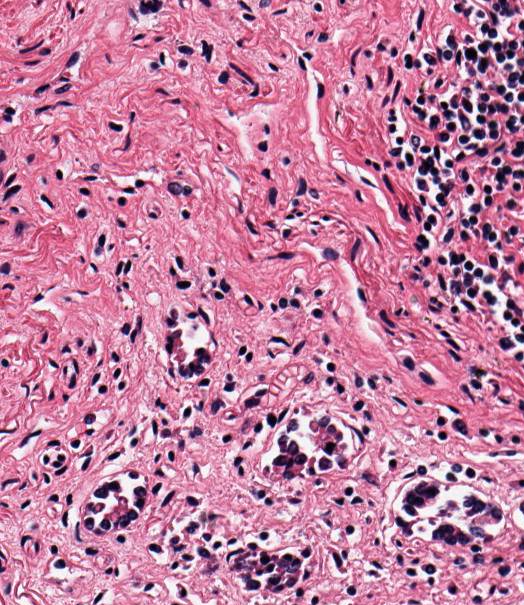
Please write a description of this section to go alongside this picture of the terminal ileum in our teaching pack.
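Notice first that small clusters of cells sit in the lower half, while the upper half is mostly collagenous stroma. Now, those clusters have dark, crowded, irregular nuclei. A dense collection of lymphocytes with small round dark nuclei fills the upper right. Between the collagen fibres, spindle-shaped nuclei are scattered throughout the stroma.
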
